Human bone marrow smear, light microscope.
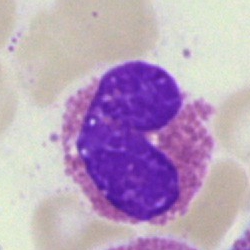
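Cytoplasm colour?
Pink, not blue.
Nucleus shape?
Kidney-shaped, deeply notched on its right side.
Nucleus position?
Toward the left, leaving a wider cytoplasm rim on the right.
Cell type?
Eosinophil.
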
